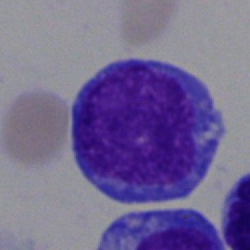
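Blast, central cell of a stained bone marrow smear. Nucleus toward upper left; widest cytoplasm on right and lower side. Chromatin fine, evenly spread, no coarse dark clumps. Cytoplasm a narrow rim, deep blue. Small pale spots in cytoplasm at right edge.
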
